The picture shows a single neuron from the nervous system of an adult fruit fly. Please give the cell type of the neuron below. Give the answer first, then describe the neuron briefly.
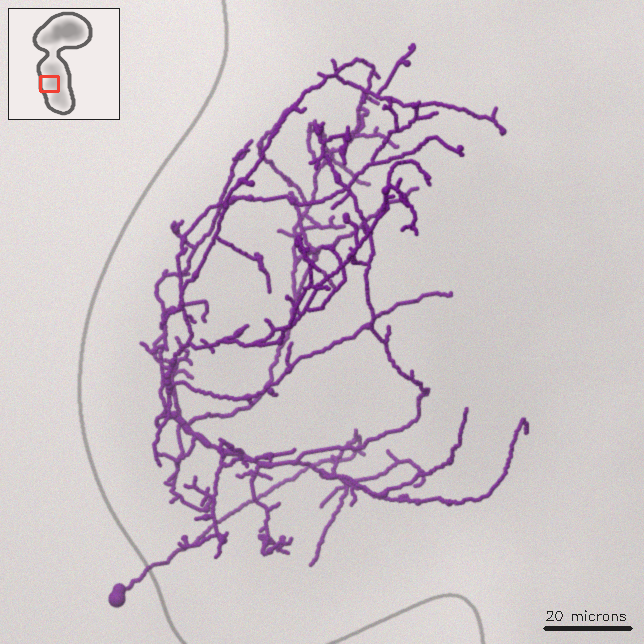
It is of cell type IN04B071. This is a nerve-cord intrinsic neuron. Its cell body lies at the lower left of the picture. From top to bottom in the picture it spans about 130 microns. The picture shows dozens of branch ends.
